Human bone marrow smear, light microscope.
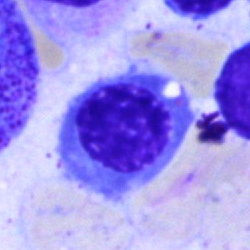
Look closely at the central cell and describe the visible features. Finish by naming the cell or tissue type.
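Look how coarse and clumped the chromatin is, dark purple masses with paler gaps between them. There's no nucleolus to be seen in the nucleus. The cytoplasm has no granules, just one small, clear, white round spot up at the upper right. That one's an erythroblast.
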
